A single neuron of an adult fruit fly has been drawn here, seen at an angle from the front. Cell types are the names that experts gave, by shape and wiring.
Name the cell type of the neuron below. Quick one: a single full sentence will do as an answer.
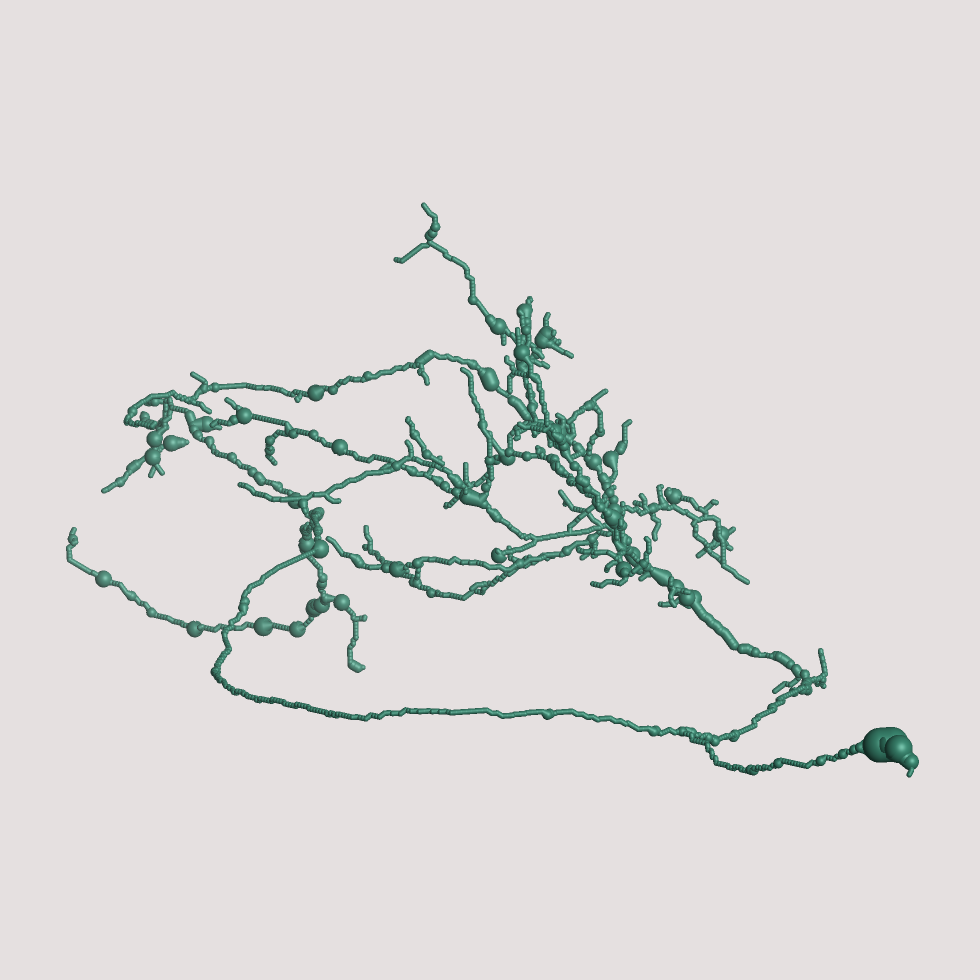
What this neuron is, by cell type, is CL101.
